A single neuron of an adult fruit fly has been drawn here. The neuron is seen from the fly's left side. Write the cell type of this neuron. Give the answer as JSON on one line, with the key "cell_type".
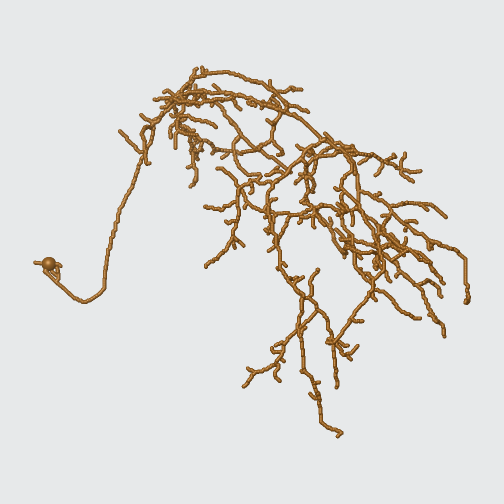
{"cell_type": "IN08A026"}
